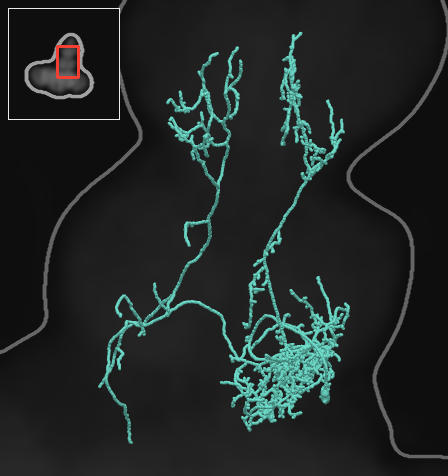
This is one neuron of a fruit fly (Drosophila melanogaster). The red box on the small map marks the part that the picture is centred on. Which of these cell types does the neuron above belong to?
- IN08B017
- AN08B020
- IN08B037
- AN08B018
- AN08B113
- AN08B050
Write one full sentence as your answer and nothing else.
In terms of cell type, the neuron is IN08B017.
